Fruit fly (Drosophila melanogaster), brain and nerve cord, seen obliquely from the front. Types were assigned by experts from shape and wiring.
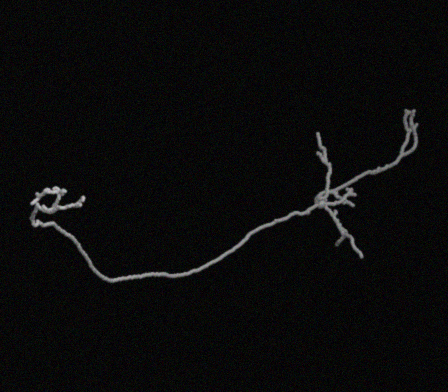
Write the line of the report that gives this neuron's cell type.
SApp10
